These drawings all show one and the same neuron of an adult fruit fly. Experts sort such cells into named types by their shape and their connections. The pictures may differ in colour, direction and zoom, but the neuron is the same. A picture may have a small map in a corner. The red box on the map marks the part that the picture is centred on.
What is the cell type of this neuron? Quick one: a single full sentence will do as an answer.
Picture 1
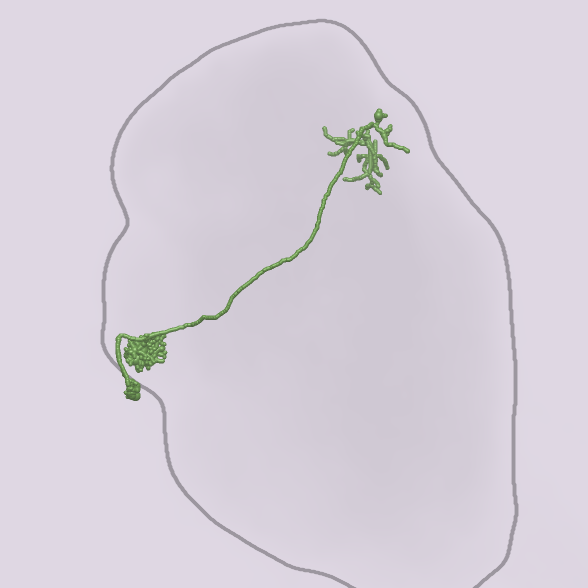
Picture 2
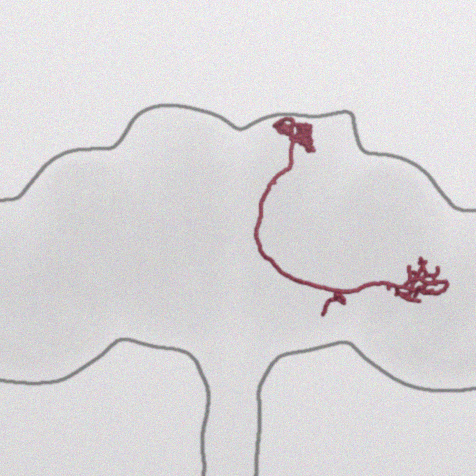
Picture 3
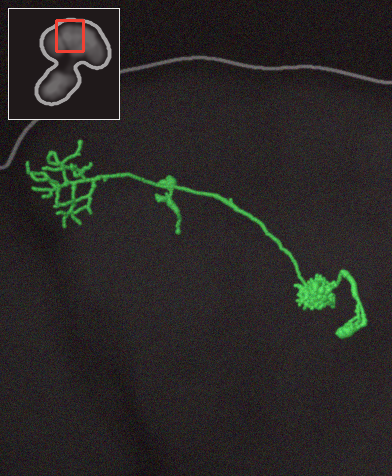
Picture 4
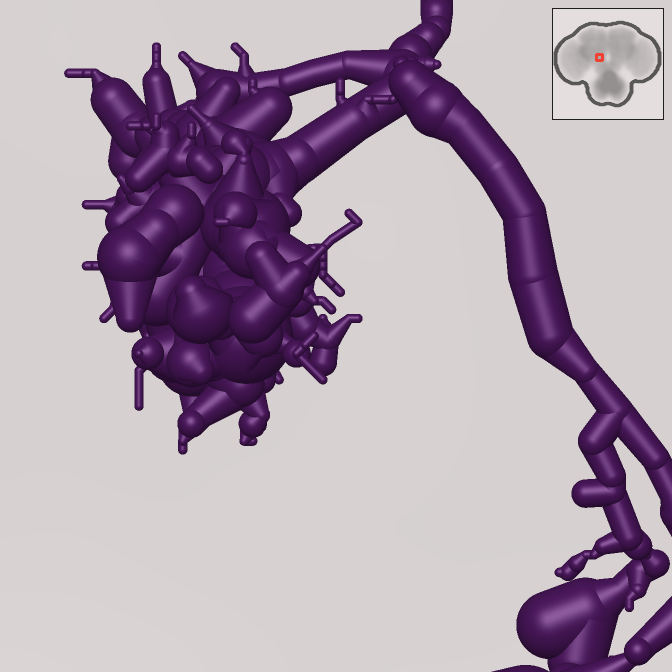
This neuron falls under the cell type VA7l_adPN.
